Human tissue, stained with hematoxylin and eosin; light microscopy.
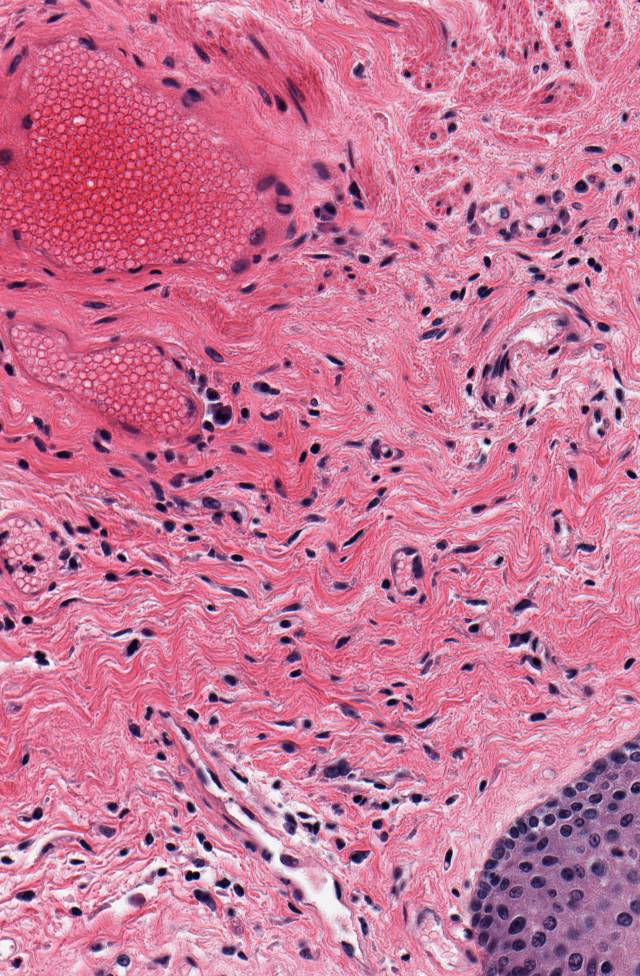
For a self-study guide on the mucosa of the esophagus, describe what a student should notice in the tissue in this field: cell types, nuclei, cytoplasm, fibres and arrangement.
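Mostly loose fibrous stroma here, with fibre bundles at the upper left and an epithelial edge at the lower right. Just below the large bundle, at the left edge, a second, smaller bundle shows the same packed round profiles. The stroma's collagen fibres are pink and wavy; dark, elongated spindle-shaped nuclei are scattered evenly through it.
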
